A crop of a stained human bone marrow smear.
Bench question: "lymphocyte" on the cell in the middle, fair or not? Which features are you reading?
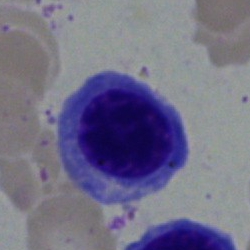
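Lymphocyte doesn't fit, I think; this is an erythroblast. The chromatin is dark purple and dense, with little visible pattern.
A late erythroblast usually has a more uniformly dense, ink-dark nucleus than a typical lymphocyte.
The deep blue cytoplasm forms a moderate rim, widest on the lower left.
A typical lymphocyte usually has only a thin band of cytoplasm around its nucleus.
I see no granules, which would suit both names.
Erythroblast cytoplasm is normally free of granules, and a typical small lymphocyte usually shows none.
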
